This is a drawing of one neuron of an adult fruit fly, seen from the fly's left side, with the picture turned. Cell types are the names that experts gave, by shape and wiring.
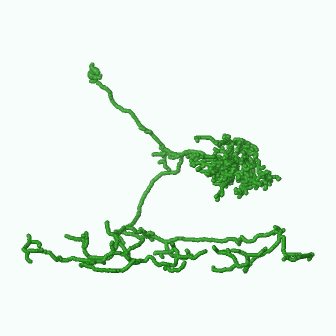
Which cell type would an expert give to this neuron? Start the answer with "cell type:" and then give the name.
cell type: LOLP1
